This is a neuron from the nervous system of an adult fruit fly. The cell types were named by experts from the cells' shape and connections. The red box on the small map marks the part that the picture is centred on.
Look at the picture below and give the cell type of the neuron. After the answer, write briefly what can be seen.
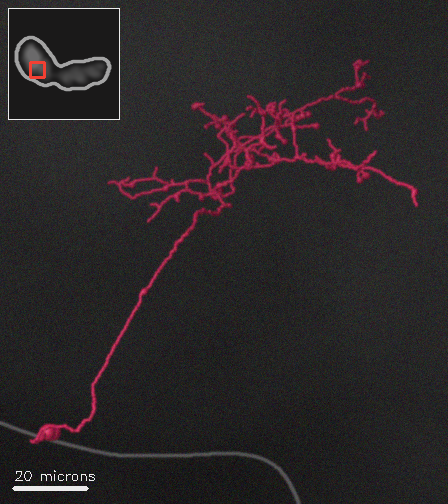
The cell type is CB3798. This is a central-brain intrinsic neuron. Its cell body lies at the lower left of the picture. From left to right in the picture it spans about 110 microns. The picture shows dozens of branch ends.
